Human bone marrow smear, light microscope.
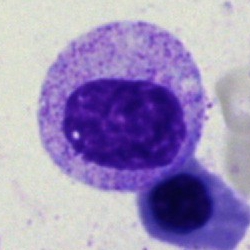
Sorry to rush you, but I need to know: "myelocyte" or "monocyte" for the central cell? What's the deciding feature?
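This is a myelocyte, not a monocyte. What decides it is the cytoplasm, which is a pale lilac colour.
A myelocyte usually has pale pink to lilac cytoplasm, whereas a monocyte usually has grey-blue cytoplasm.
A band of this cytoplasm surrounds the nucleus on all sides, with fine purple granules scattered throughout it. The nuclear chromatin stains dark purple throughout.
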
